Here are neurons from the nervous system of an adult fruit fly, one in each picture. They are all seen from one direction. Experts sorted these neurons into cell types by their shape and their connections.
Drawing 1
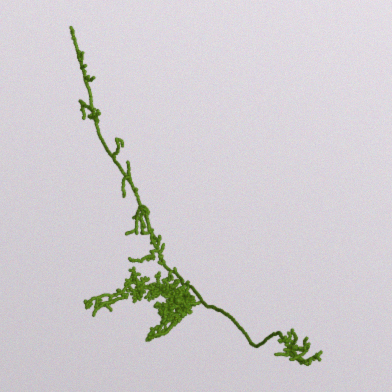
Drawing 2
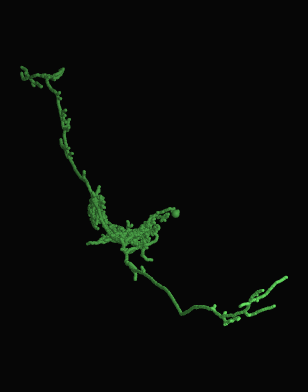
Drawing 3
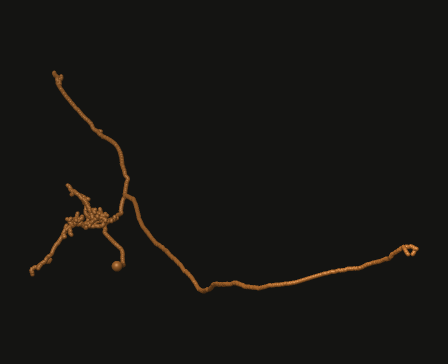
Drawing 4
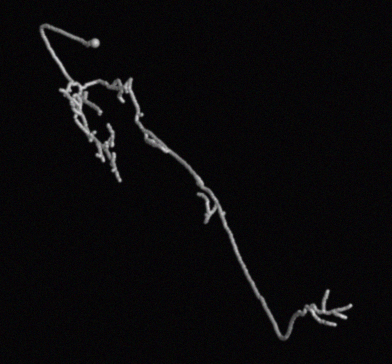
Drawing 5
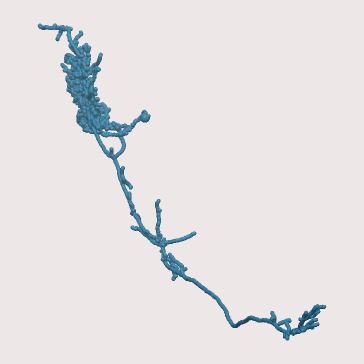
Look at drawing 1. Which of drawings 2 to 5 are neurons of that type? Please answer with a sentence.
Drawing 2 and drawing 5 are of the same cell type.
